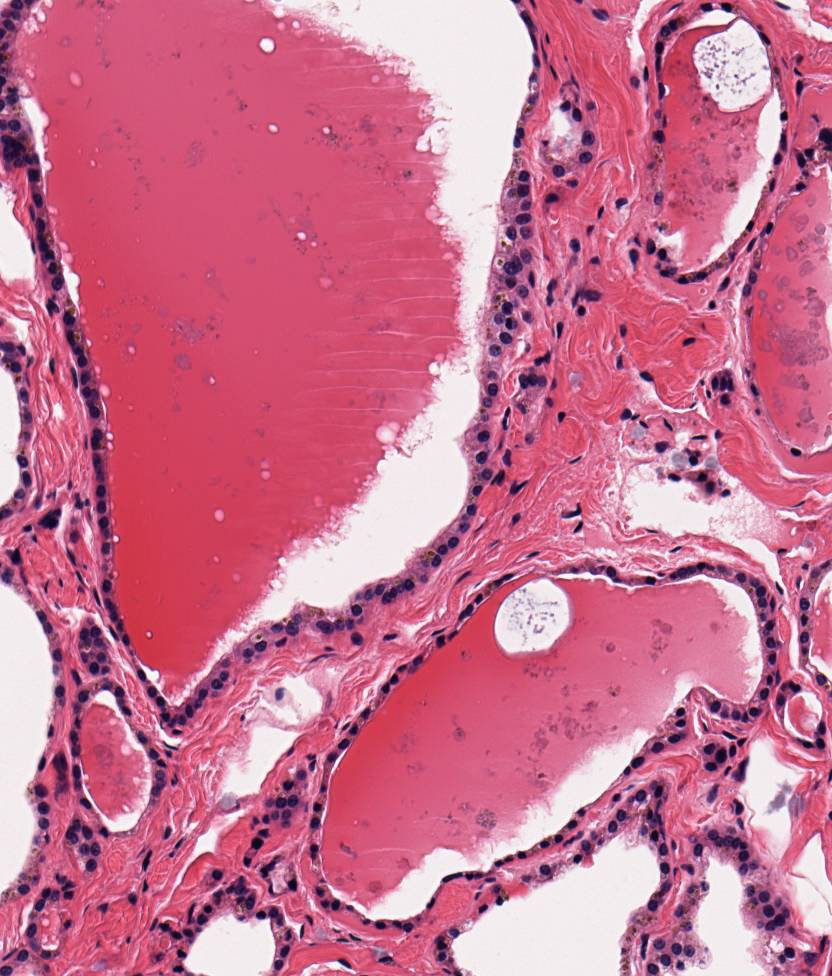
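Thyroid. Closed follicles of varying size make up the field, the largest at upper left. Each is lined by a single layer of flattened to cuboidal cells whose nuclei are small, round, dark and evenly spaced. Within the colloid lie two round clear spaces with speckled contents, one at upper right, one at lower centre.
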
